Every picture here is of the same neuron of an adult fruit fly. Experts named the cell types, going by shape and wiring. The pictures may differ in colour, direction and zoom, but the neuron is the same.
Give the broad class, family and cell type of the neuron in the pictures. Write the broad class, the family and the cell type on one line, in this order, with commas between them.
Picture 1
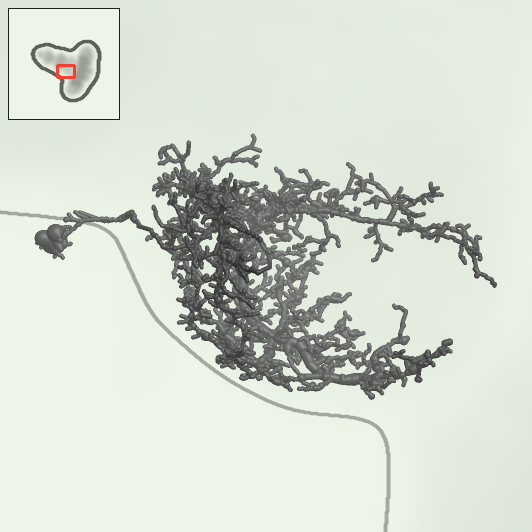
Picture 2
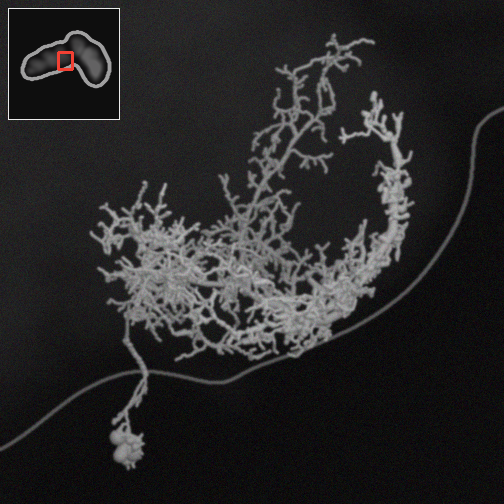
nerve-cord intrinsic neuron, hemilineage 21A, IN21A001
